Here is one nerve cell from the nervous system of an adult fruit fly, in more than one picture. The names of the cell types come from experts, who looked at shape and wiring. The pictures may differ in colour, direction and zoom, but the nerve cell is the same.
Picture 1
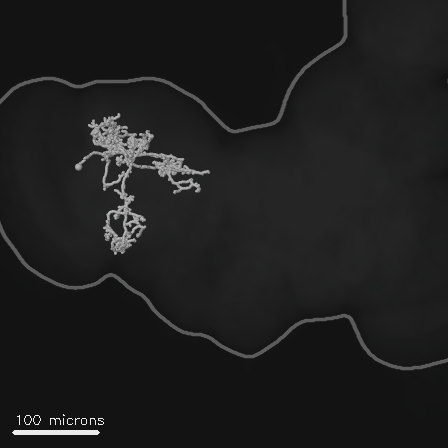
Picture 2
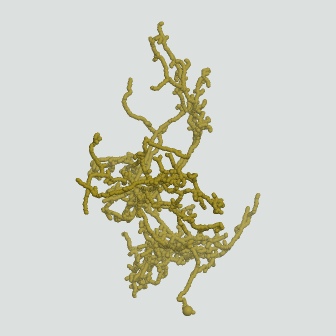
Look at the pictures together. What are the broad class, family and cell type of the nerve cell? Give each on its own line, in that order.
central-brain intrinsic neuron
hemilineage VLPd1
AVLP038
